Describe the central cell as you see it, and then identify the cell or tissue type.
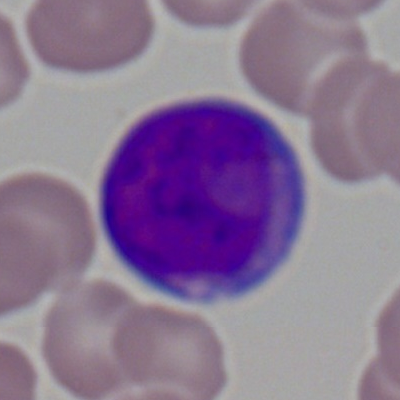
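Round, smooth outline on this one, and the nucleus takes up nearly the whole cell. The cytoplasm is just a thin rim, widest at the bottom, and no distinct granules show in it. It's a myeloblast.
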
